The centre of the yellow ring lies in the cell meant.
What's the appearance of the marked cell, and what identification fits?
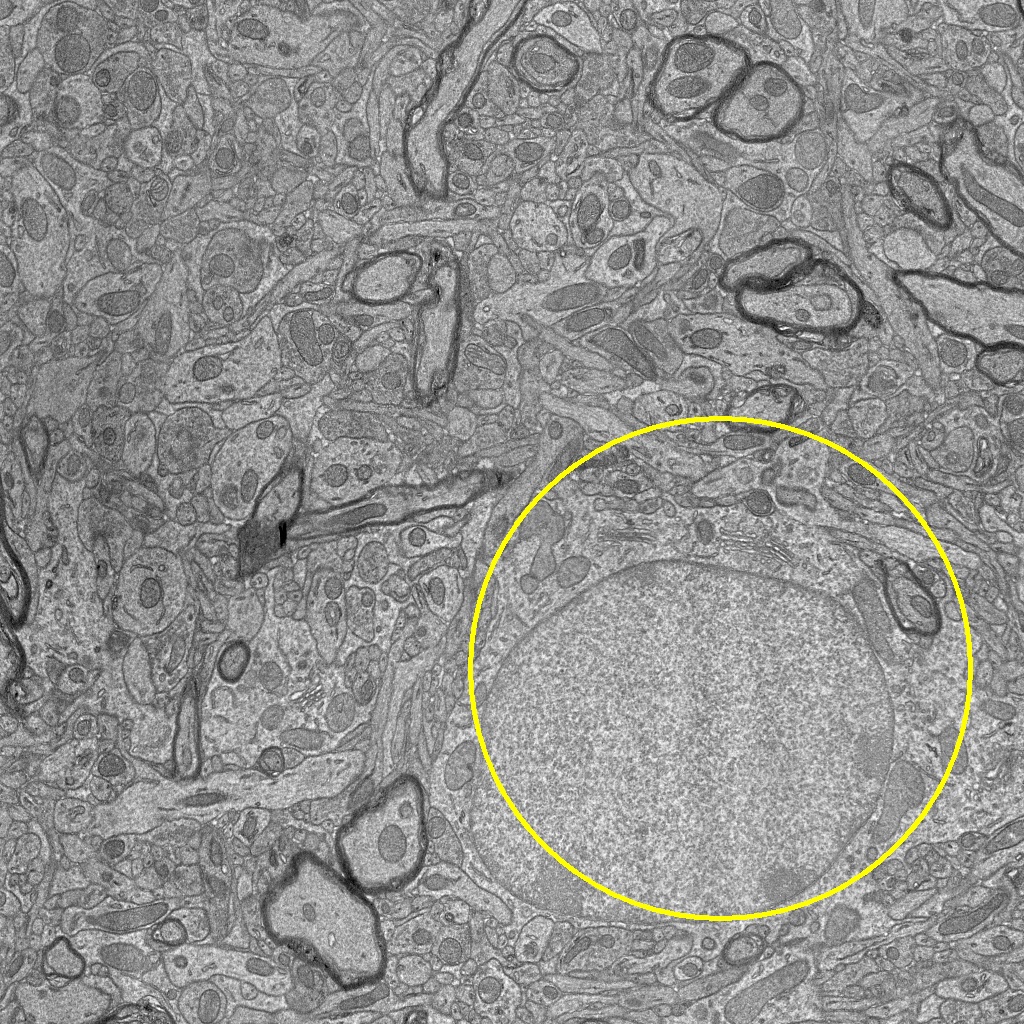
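Item by item: the nucleus is a large rounded oval filling most of the ring, its outline complete. Its envelope runs smoothly, with no deep folds or indentations. The chromatin is pale, finely granular and evenly spread, without thick dark clumps along the envelope. Above the nucleus, the cytoplasm holds stacks of parallel Golgi cisternae. The cell is an astrocyte.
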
